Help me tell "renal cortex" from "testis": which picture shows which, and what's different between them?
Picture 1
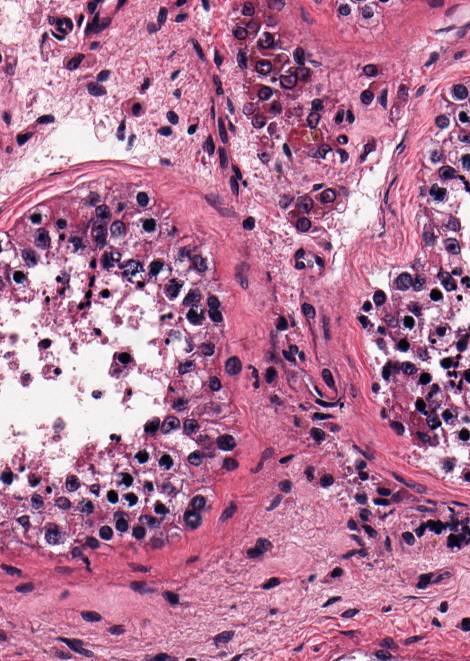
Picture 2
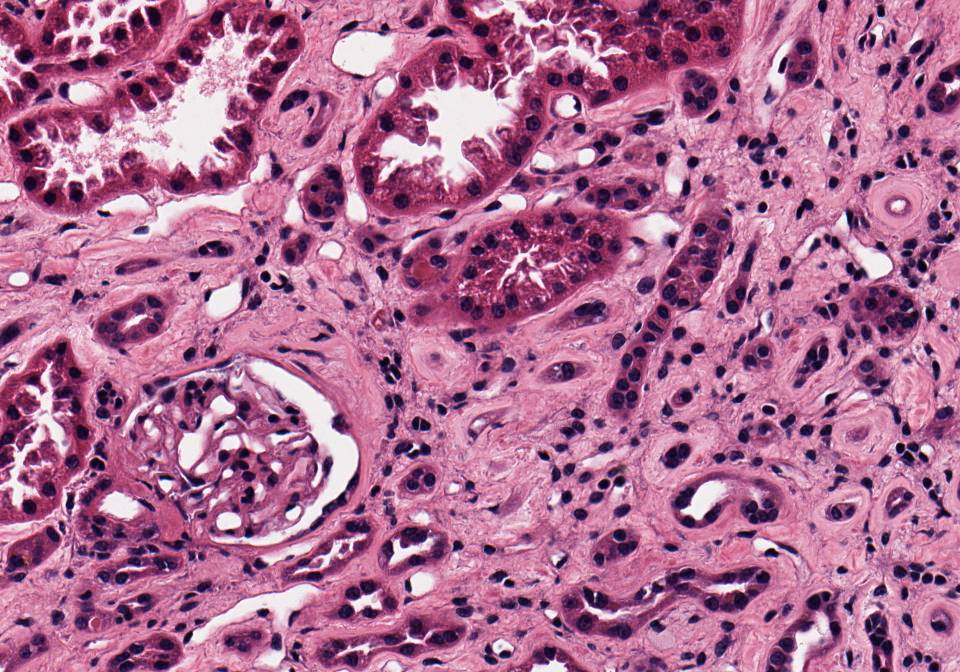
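The testis is in picture 1, and the renal cortex is in picture 2. The testis shows just two rounded tubules, at the left and right edges, each surrounded by a thick, pink, layered fibrous wall. Between them, a central band of pink fibrous stroma holds scattered elongated spindle-shaped nuclei, and at top centre sits a cluster of polygonal cells with abundant pink cytoplasm and round nuclei. In the renal cortex, large tubules with wide lumens crowd the upper left, and a single glomerulus lies in the lower left. The right half holds small, widely spaced tubules with little cytoplasm and narrow or slit-like lumens, set in pale pink fibrous stroma.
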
